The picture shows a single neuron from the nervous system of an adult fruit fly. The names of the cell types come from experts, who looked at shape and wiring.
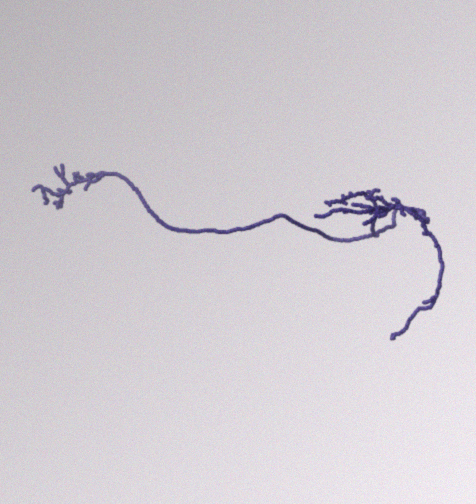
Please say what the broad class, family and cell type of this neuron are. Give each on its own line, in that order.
central-brain intrinsic neuron
hemilineage SMPpv1
CB0975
